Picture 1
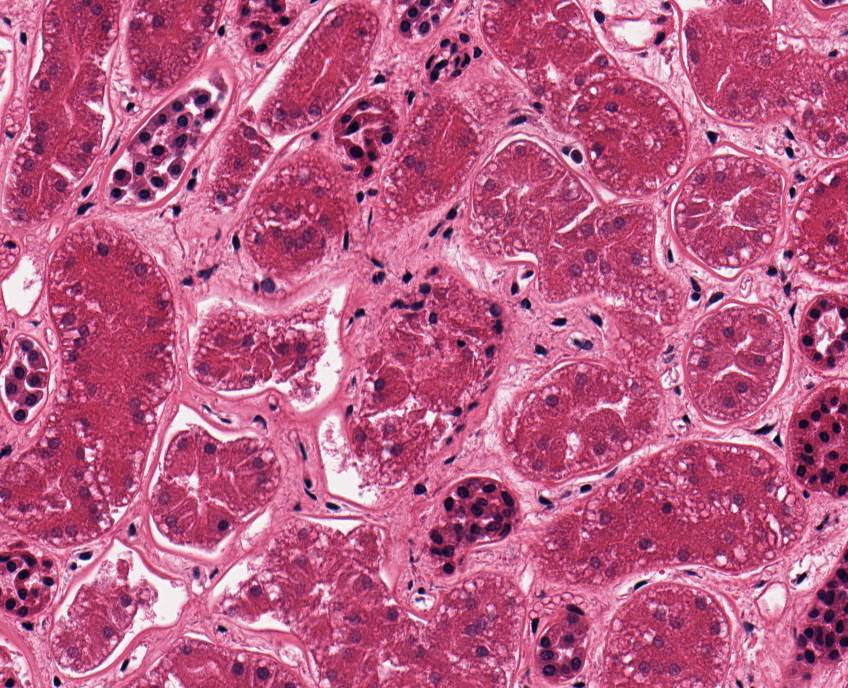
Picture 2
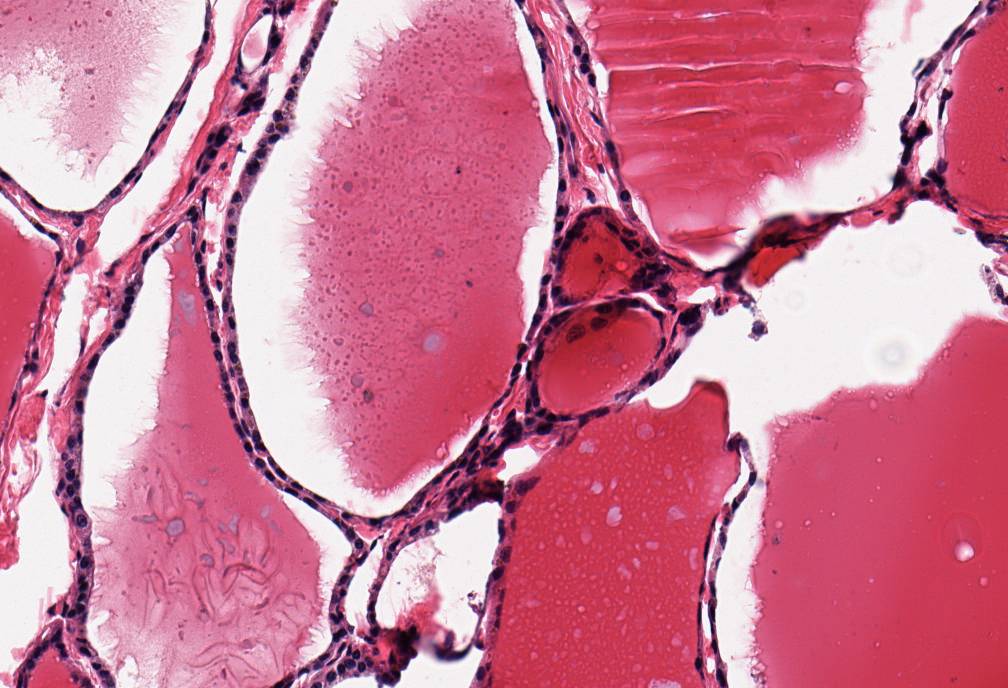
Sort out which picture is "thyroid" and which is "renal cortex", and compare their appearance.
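First, identity: picture 1 is renal cortex, picture 2 is thyroid. Second, structure: picture 1 is packed with rounded and elongated tubular profiles cut in many planes, picture 2 with large, closely packed follicles divided only by thin septa. Third, the lining: tall cells with abundant granular eosinophilic cytoplasm nearly fill most tubules, leaving small slit-like or star-shaped lumens, whereas a single layer of flattened cells lines the follicles. Fourth, nuclei: small, round and toward the cell base in the large tubules; small, dark and flattened-oval in the follicle lining.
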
